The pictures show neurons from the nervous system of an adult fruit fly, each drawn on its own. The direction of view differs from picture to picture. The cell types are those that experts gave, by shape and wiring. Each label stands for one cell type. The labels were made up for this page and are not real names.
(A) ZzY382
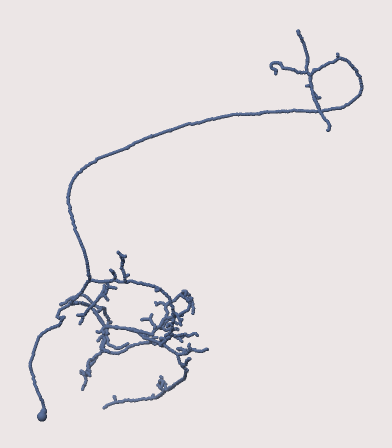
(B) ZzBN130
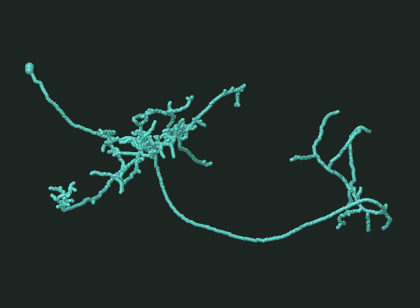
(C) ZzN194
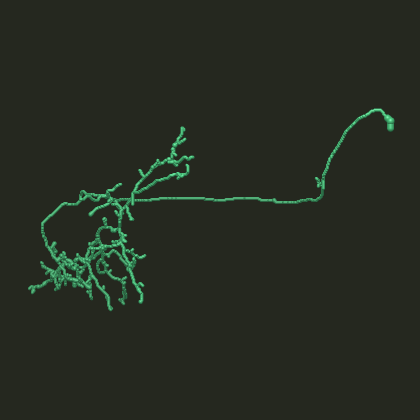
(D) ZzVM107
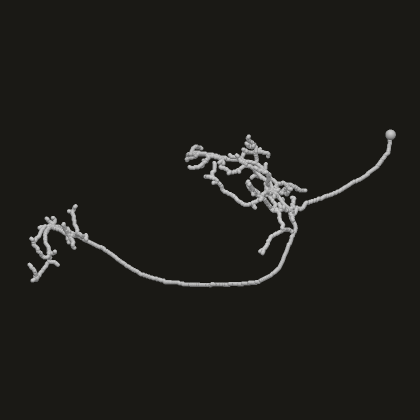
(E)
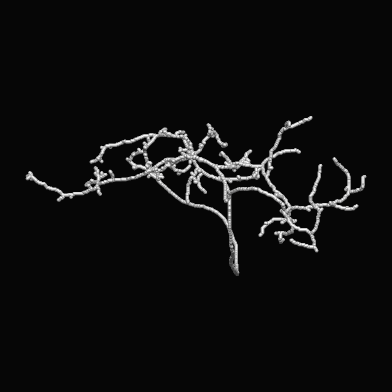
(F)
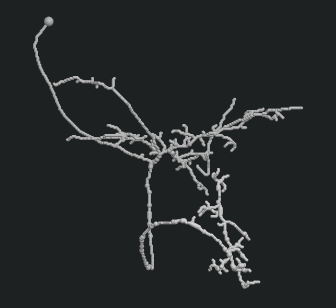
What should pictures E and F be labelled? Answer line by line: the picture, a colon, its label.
E: ZzBN130
F: ZzVM107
